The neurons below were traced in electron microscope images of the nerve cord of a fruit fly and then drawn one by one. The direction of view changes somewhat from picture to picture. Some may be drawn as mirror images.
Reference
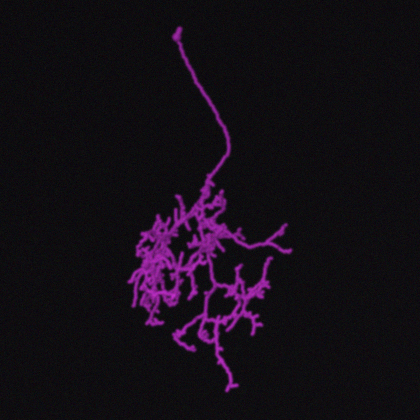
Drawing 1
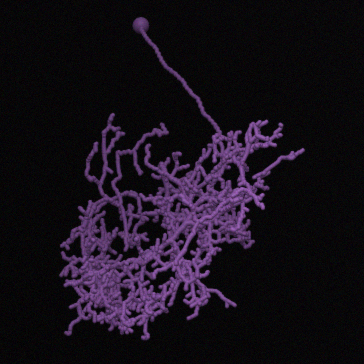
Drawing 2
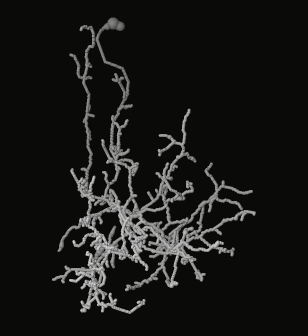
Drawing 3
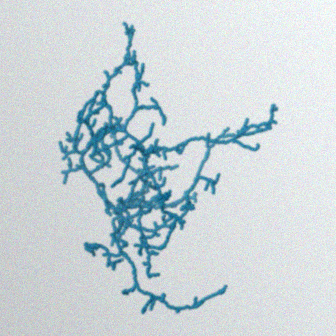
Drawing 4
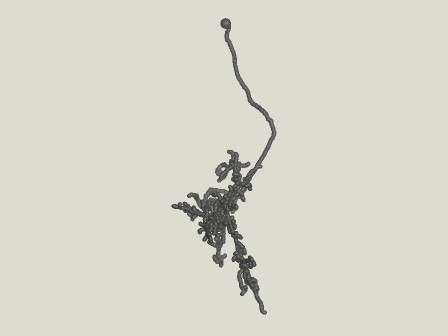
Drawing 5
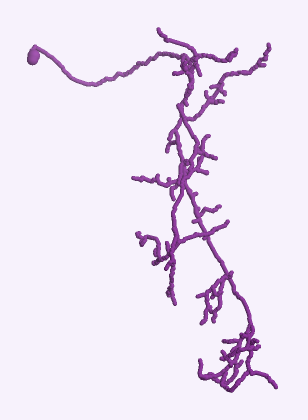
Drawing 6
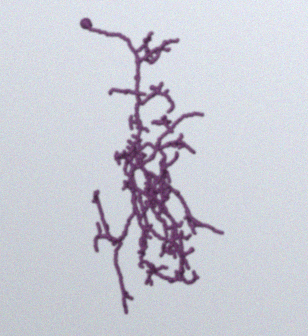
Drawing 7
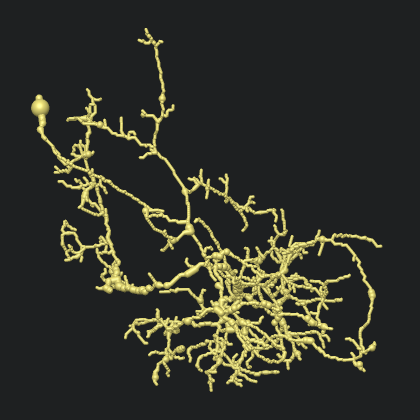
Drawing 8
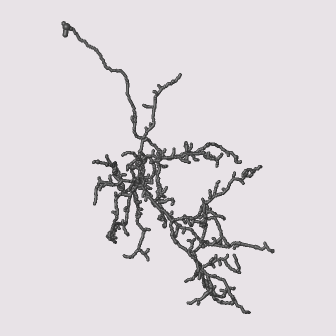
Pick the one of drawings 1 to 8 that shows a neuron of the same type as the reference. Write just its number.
8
